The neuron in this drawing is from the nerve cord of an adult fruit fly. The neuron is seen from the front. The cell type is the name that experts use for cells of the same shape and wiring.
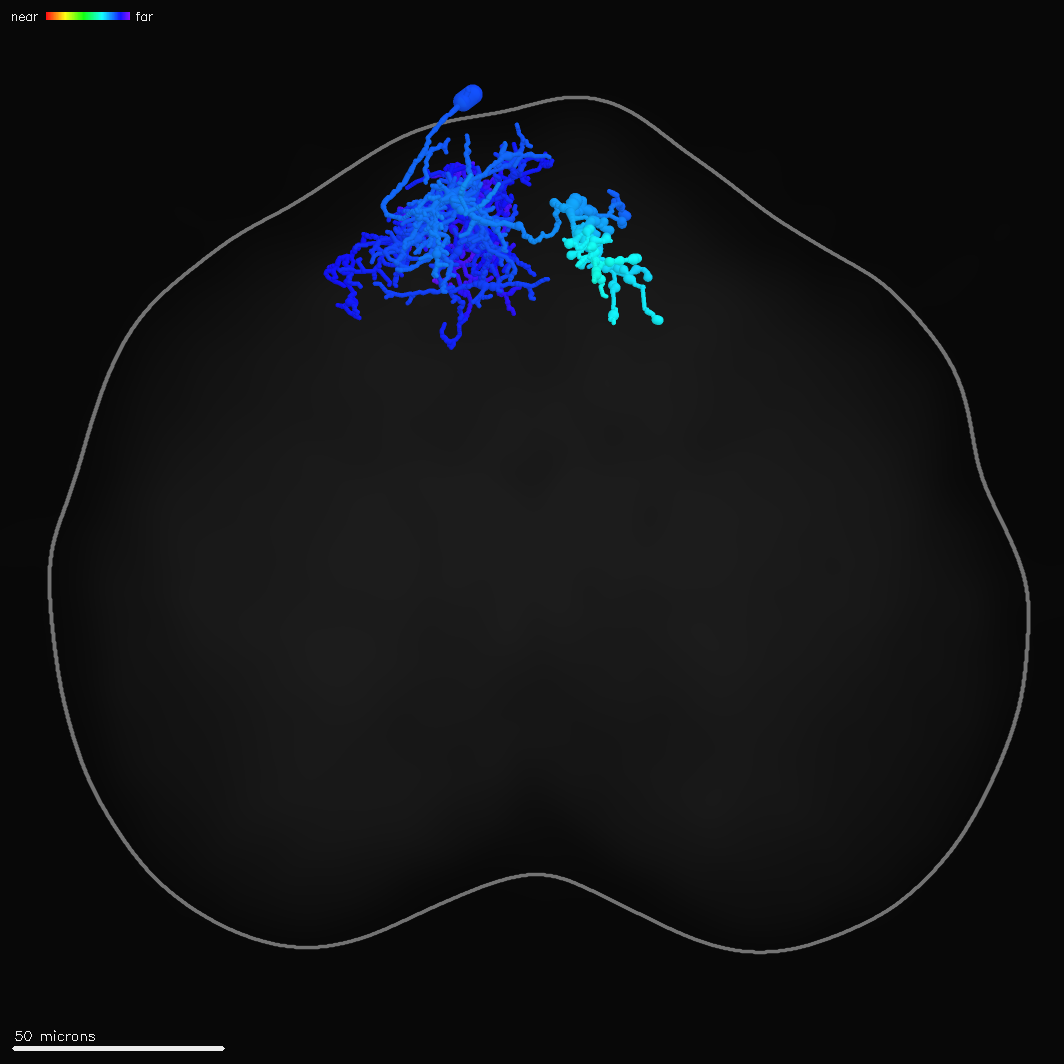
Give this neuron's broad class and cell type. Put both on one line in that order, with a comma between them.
nerve-cord intrinsic neuron, INXXX247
